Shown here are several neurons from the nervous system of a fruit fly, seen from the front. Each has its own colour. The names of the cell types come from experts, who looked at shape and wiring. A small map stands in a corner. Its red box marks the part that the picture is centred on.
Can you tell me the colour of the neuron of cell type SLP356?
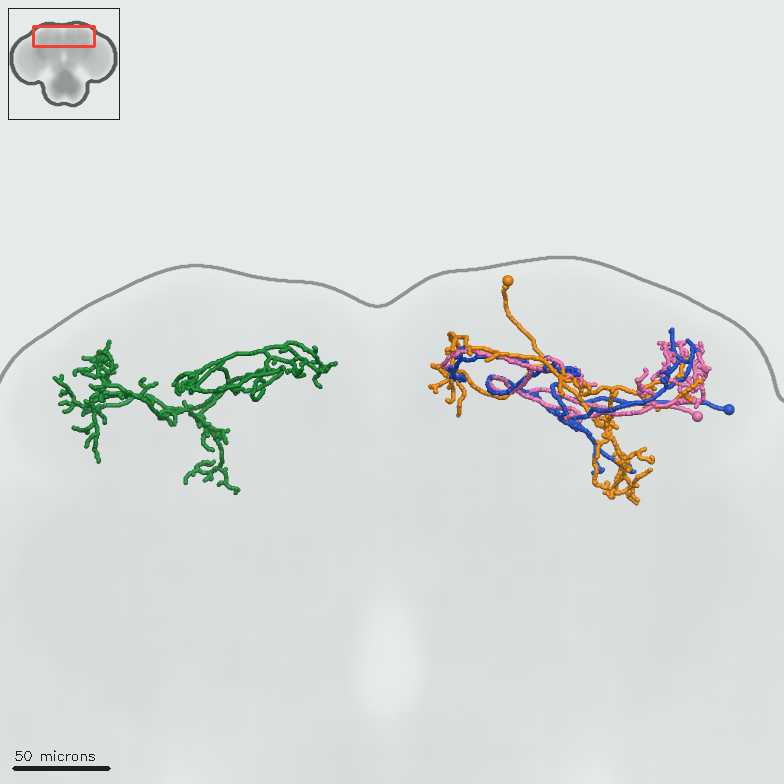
green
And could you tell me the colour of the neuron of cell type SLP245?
pink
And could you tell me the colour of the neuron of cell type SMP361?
orange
